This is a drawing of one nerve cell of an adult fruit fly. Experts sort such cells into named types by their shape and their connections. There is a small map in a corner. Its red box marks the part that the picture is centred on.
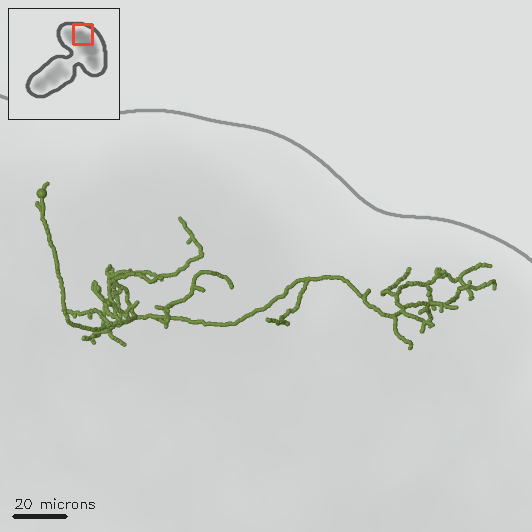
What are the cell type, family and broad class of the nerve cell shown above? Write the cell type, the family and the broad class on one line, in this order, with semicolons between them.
LHPD2c2; hemilineage VLPd&p1_posterior; central-brain intrinsic neuron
